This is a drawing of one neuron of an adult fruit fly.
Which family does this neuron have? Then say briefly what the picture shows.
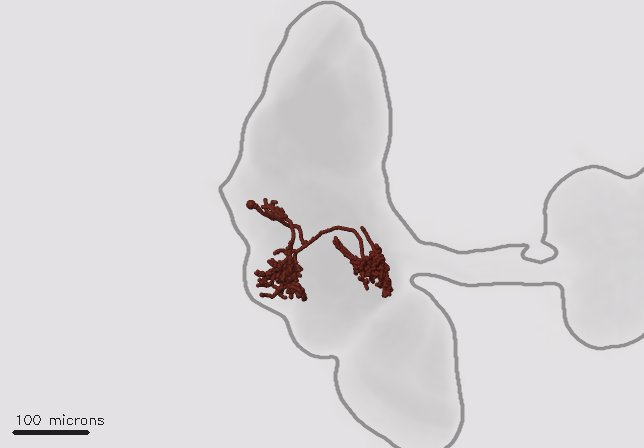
Its family is called class ALPN. Its broad class is central-brain intrinsic neuron. It is in the brain and does not reach the nerve cord. The cell body can be seen in the middle of the picture. From left to right in the picture it spans about 190 microns.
